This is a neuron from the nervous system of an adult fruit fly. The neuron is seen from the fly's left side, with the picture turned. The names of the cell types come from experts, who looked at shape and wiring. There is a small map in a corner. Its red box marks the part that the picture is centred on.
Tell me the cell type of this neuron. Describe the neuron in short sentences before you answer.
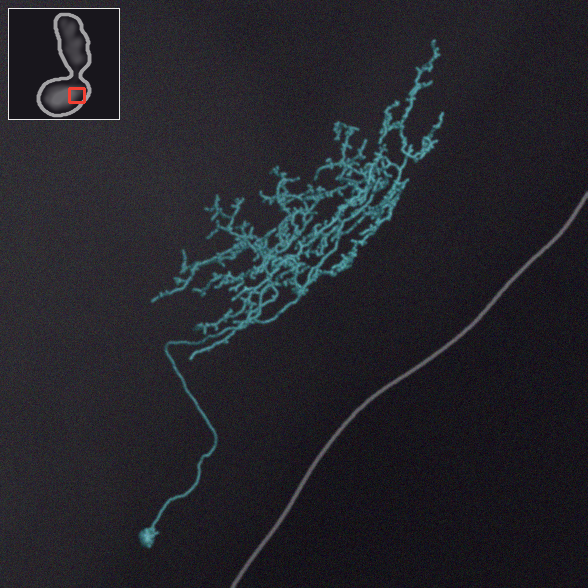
Dozens of branch ends can be seen. As drawn here it is taller than it is wide. Its broad class is optic-lobe intrinsic neuron. The cell type is Cm19.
